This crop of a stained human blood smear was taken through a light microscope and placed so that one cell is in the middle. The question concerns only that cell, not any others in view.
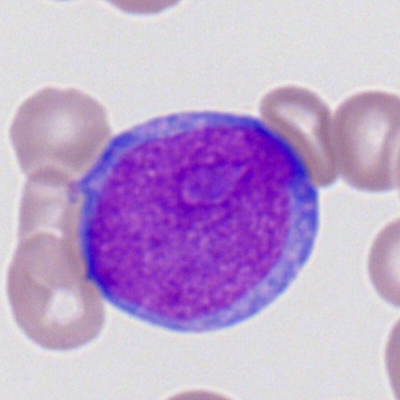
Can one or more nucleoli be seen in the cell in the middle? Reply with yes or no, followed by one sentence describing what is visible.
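Yes. One pale nucleolus is visible near the centre of the nucleus.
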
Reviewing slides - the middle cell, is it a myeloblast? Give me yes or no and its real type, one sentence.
Yes, the cell at the middle is a myeloblast.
